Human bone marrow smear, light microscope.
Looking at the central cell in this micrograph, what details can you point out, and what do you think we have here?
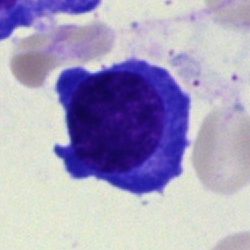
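Chromatin first: fine in texture, dark purple, free of coarse clumps. Cytoplasm next: deep blue, forming a rim broader on the right and lower sides of the nucleus than on the upper left. Against the nucleus on its lower right side lies a paler area of cytoplasm. Conclusion: a plasma cell.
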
